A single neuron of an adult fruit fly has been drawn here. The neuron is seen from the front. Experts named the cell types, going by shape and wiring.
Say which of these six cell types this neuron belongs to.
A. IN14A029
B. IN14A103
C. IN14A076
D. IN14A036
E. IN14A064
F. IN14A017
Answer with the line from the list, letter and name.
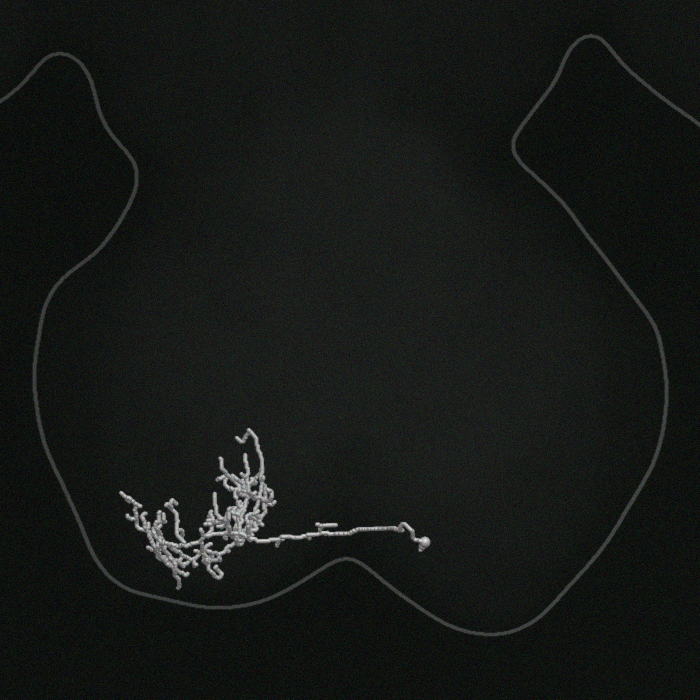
F. IN14A017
